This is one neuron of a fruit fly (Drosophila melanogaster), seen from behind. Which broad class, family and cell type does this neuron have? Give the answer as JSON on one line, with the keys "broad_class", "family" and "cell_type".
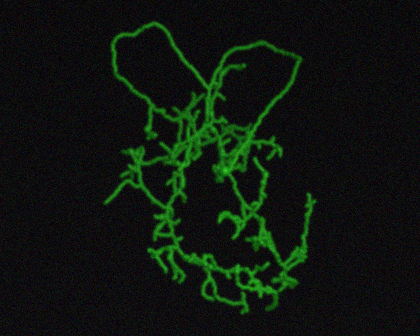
{"broad_class": "nerve-cord intrinsic neuron", "family": "hemilineage 03A", "cell_type": "IN03A088"}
